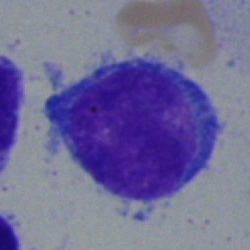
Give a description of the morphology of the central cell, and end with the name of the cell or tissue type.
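Small ragged tufts project from the cell surface at several points. Shape roughly round, with a blunt point at the left side. Cytoplasm reduced to a thin rim around the nucleus; no granules seen in it. Cell type: blast.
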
